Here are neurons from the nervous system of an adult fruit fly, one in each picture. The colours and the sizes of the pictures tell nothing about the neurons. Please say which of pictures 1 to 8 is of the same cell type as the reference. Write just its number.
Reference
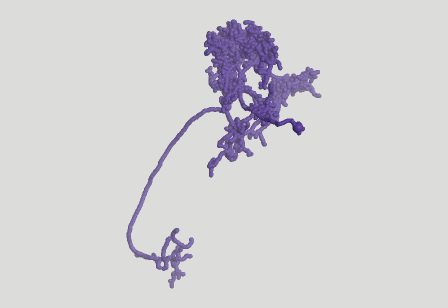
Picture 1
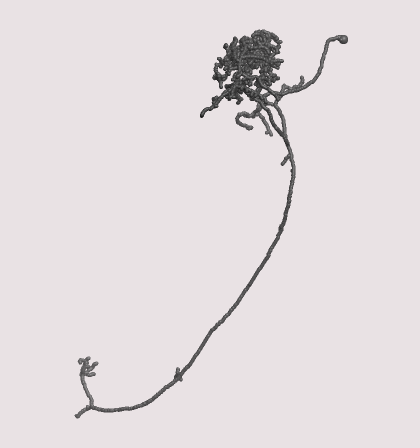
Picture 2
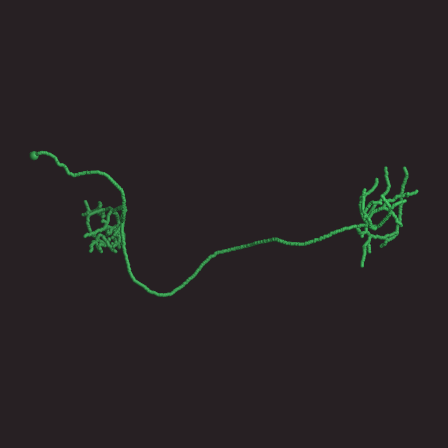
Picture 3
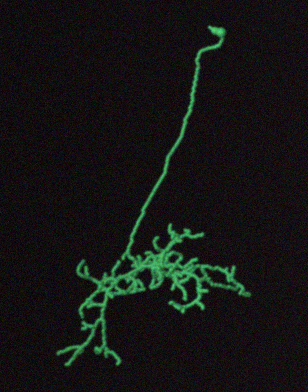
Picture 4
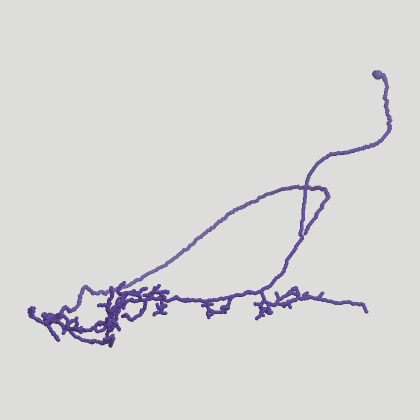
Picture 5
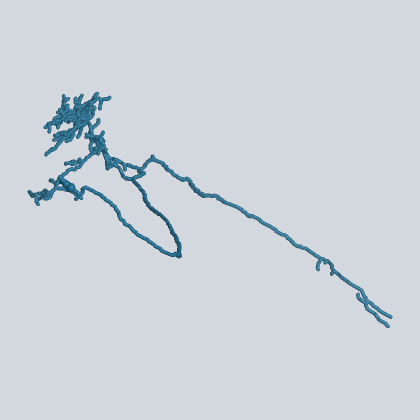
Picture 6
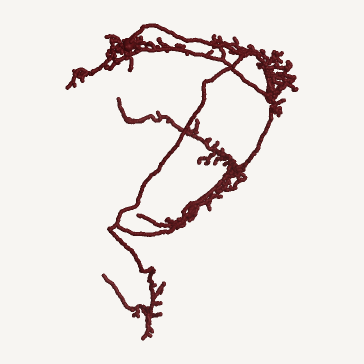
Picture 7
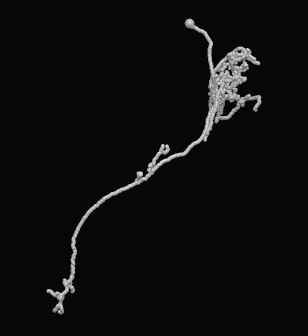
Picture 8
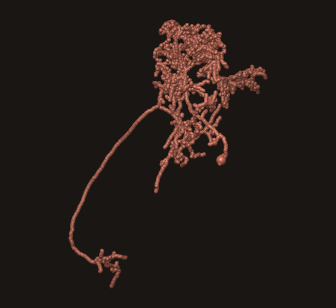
8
